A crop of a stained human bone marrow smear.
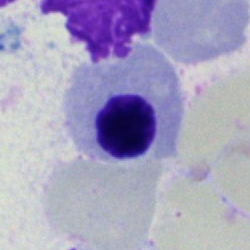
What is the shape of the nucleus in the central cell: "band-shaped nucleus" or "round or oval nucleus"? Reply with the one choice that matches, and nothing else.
Round or oval nucleus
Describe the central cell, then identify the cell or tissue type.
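Starting with the chromatin: it is dense and very dark purple, with little structure visible. Next, the cytoplasm forms a wide rim that covers more area than the nucleus. Its colour is pale greyish lavender, and it contains no vacuoles. This is an erythroblast.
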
